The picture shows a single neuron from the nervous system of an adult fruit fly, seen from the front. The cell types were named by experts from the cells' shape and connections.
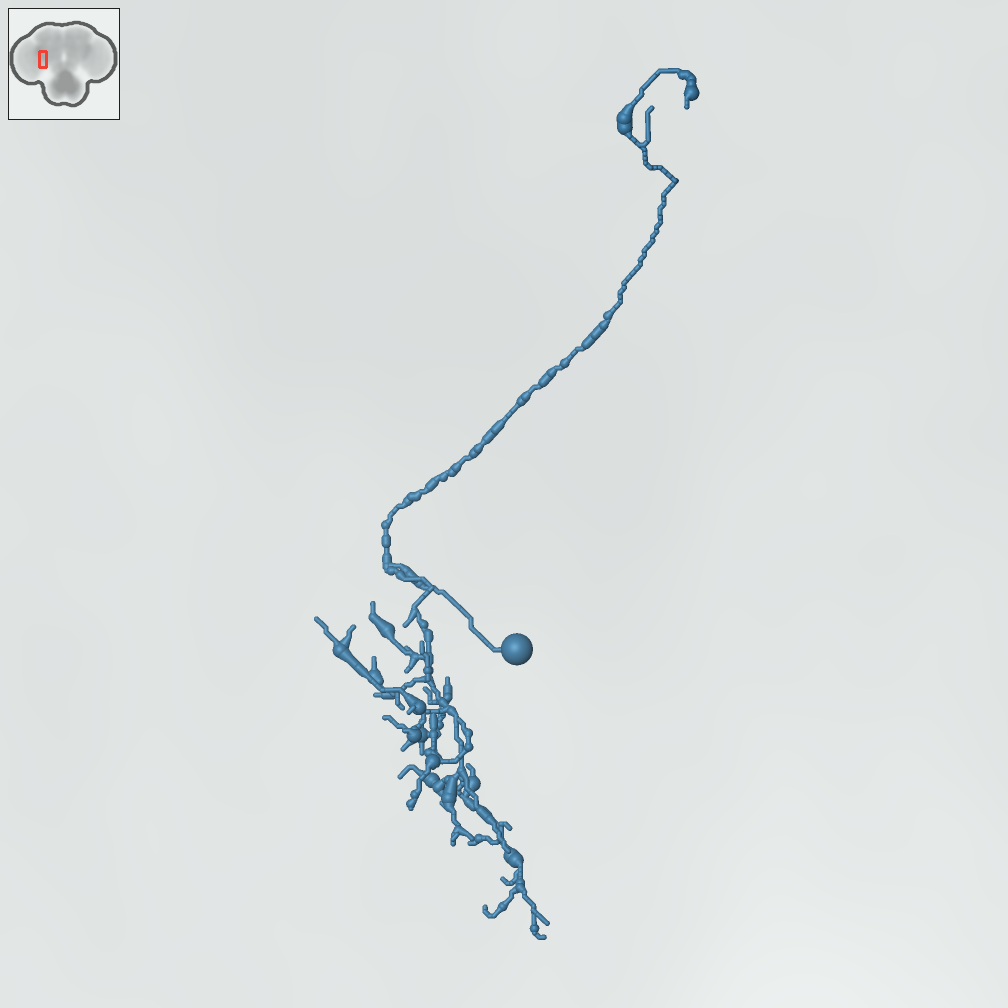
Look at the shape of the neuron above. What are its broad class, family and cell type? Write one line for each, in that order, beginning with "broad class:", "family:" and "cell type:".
broad class: visual projection neuron
family: LPC
cell type: LPC2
